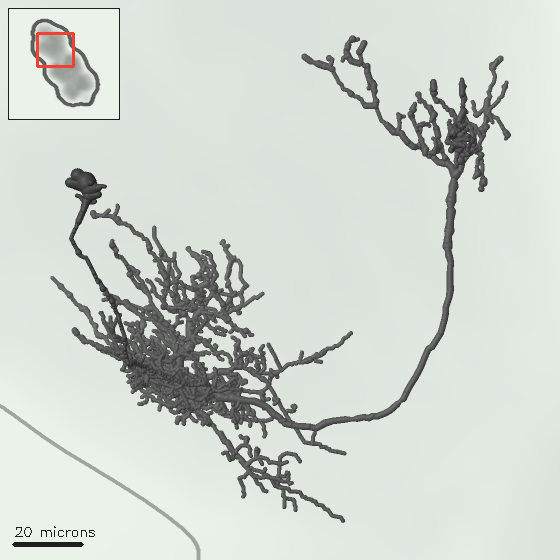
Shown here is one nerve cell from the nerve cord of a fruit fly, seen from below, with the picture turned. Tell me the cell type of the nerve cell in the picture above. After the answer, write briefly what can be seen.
Its cell type is LBL40. Its broad class is nerve-cord intrinsic neuron. By the scale bar it is about 140 microns tall in this view. In this view it is about as wide as it is tall.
